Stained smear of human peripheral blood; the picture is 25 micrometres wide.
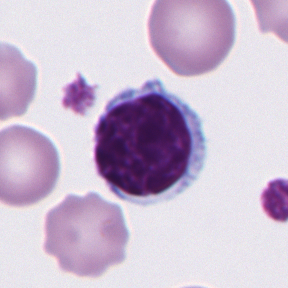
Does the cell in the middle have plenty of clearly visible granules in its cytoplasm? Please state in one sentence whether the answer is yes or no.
No, this cell has a cytoplasm without visible granules.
